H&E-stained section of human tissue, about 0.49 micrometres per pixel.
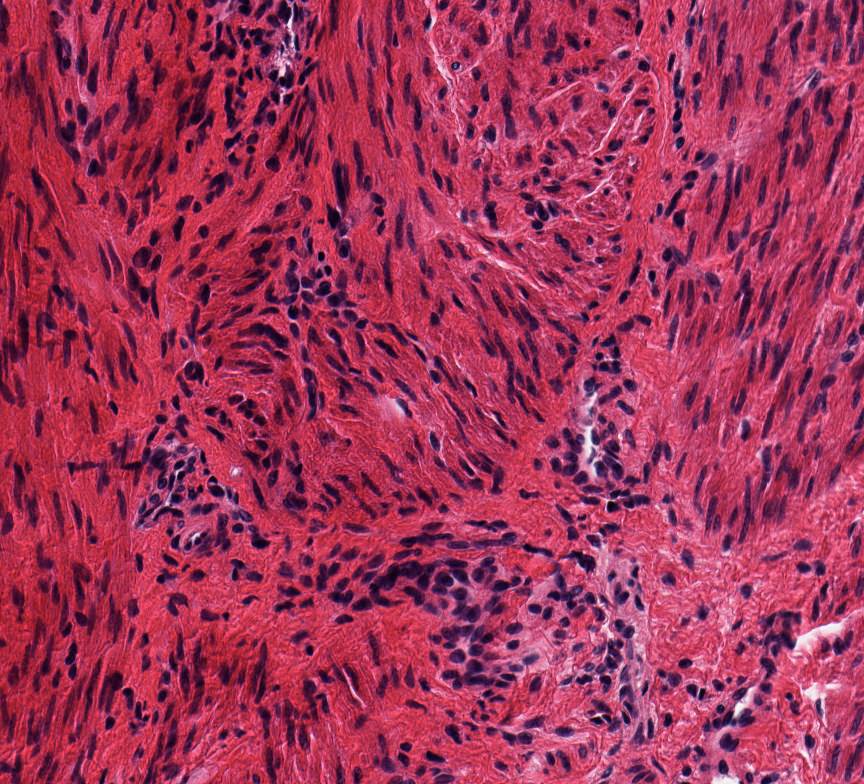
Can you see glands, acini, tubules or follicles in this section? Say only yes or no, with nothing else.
No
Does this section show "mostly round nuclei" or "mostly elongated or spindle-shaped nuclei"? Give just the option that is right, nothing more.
Mostly elongated or spindle-shaped nuclei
